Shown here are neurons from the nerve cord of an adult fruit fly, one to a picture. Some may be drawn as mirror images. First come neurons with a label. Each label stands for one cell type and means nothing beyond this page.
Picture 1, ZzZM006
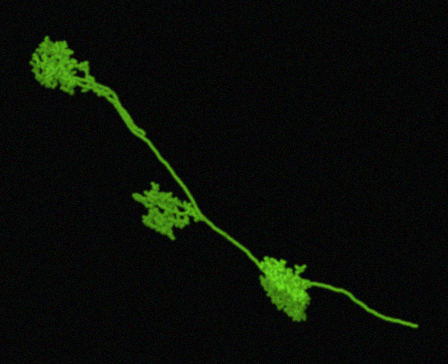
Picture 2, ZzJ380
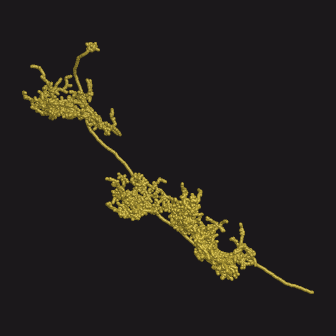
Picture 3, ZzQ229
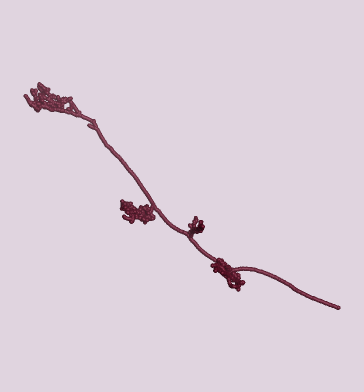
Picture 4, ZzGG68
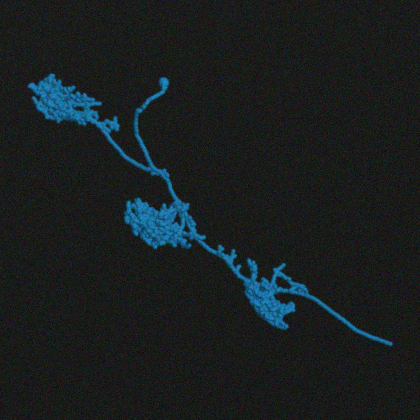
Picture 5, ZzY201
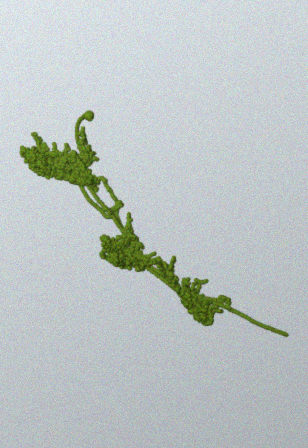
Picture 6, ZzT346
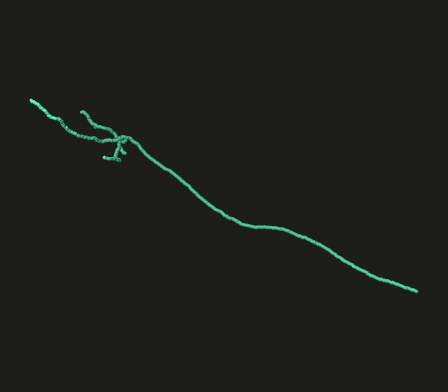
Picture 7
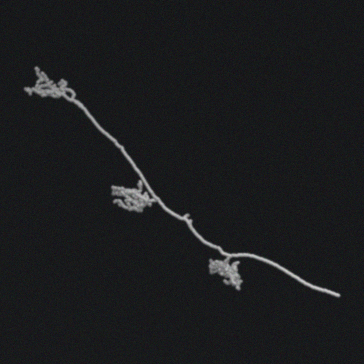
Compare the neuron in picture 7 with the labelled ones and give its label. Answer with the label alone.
ZzQ229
